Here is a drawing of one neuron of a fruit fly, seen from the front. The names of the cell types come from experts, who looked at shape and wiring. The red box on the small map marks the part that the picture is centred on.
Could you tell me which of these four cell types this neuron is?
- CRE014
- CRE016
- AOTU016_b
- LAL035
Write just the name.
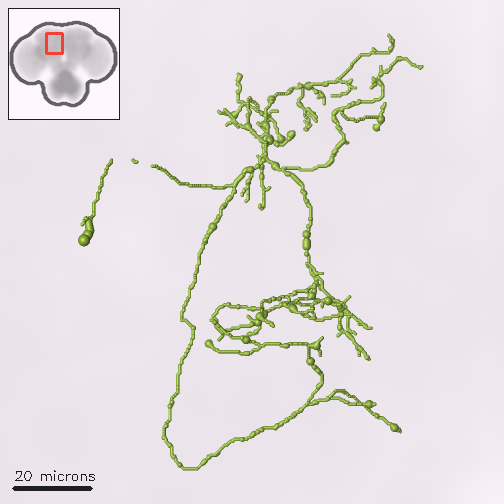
CRE016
